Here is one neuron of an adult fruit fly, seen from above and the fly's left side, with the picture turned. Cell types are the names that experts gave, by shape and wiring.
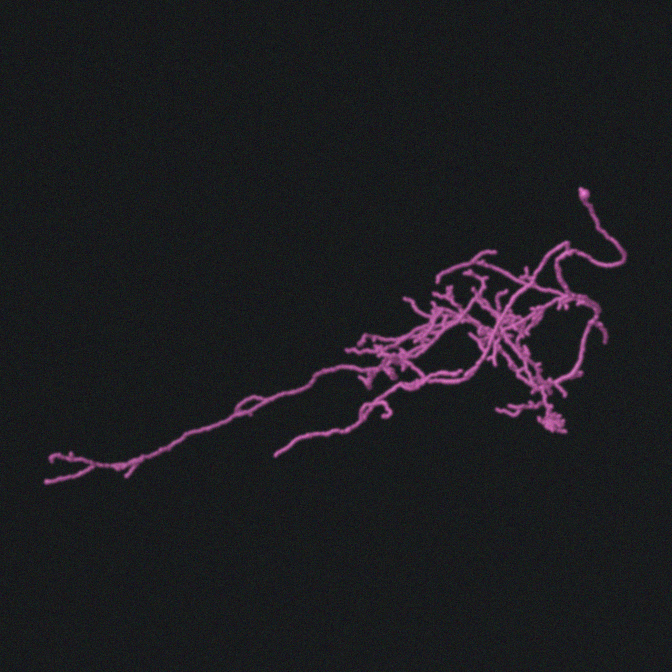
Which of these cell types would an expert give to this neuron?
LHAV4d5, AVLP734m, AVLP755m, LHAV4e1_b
AVLP755m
